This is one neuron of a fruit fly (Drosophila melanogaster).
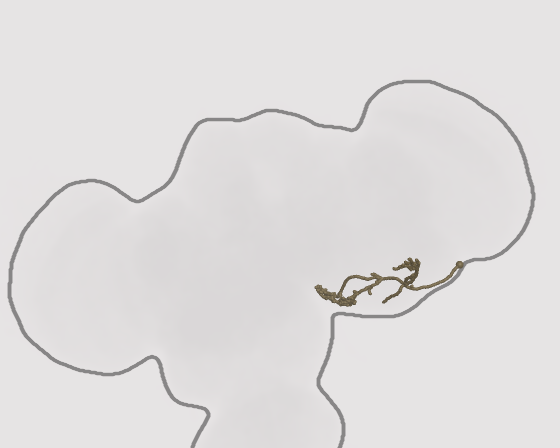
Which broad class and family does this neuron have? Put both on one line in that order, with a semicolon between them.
central-brain intrinsic neuron; hemilineage SLPpl1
